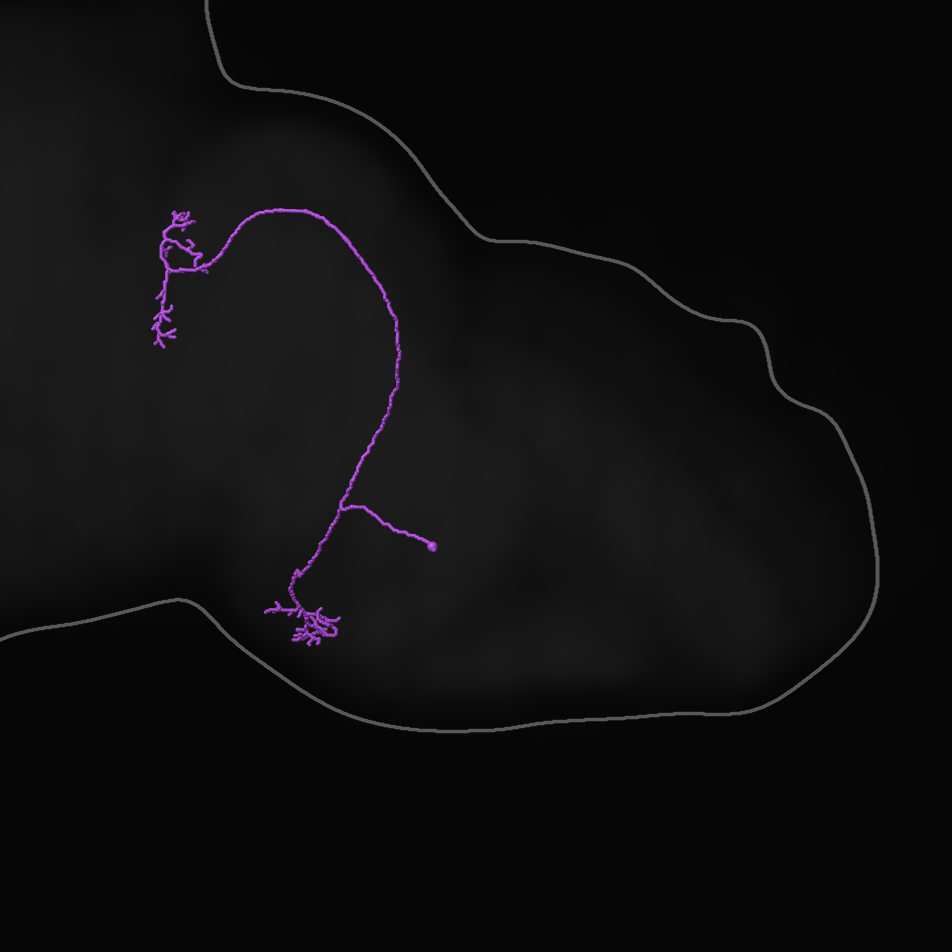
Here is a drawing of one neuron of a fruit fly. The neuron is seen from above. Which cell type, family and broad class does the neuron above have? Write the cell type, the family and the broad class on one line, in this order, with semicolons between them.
LC9; hemilineage VPNd3; visual projection neuron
